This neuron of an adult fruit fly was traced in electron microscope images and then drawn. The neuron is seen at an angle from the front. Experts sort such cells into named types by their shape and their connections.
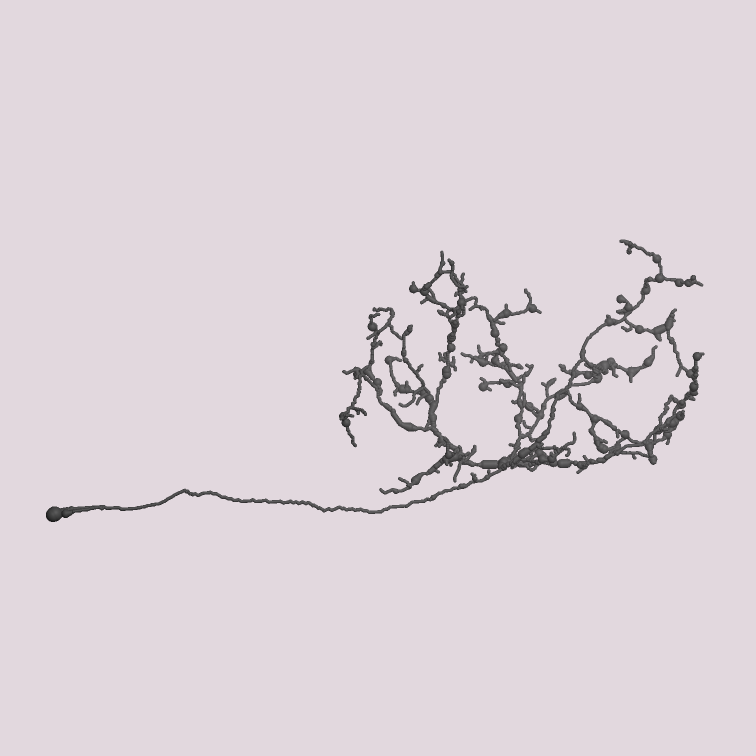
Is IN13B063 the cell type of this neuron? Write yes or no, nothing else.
no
